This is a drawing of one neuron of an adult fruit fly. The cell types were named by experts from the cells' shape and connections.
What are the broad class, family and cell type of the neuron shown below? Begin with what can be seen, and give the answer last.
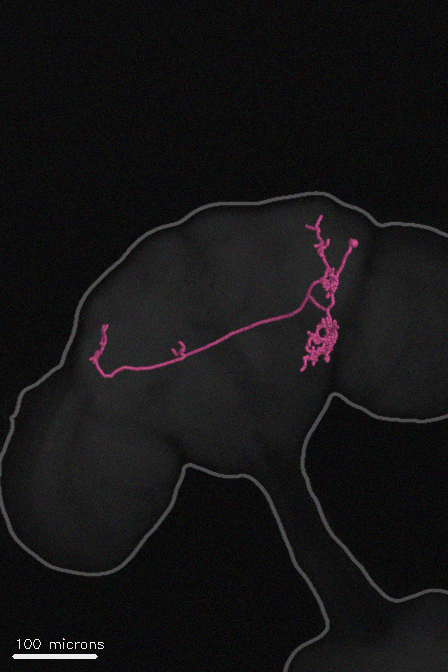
It lies in the brain. From left to right in the picture it spans about 350 microns. Its broad class is central-brain intrinsic neuron. The family is hemilineage VLPl&d1_lateral. Its cell type is WED051.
